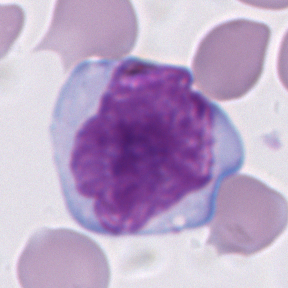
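Myeloblast, taken point by point from the outside in. Outline: irregular and angular rather than round. Nucleus: irregular in outline, with folds and notches. Cytoplasm: no visible granules, and a single small clear spot below the nucleus, toward the lower right.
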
